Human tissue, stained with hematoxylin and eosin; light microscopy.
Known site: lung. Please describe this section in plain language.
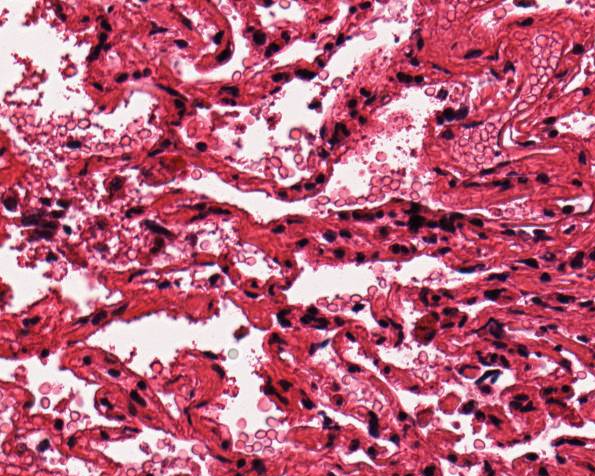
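Irregular, branching strands of tissue cross the whole field and separate many open white spaces. The strands stain an intense deep pink-red throughout, and most of their nuclei are dark and elongated or oval. In the upper right corner, a tightly packed cluster of red blood cells lies within a channel bordered by pink tissue.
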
